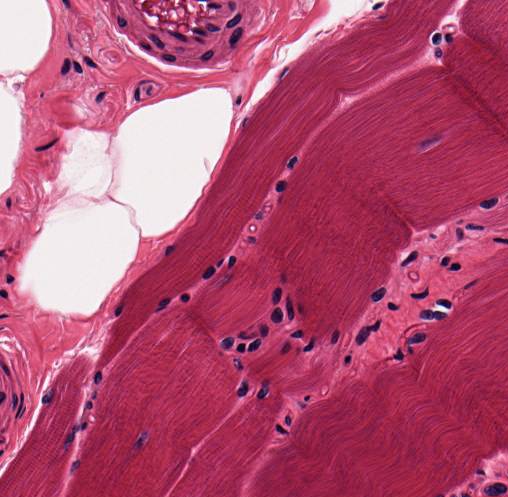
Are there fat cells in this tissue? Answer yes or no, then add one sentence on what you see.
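Yes. Large empty fat cells with thin walls lie in the upper left part of the field.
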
